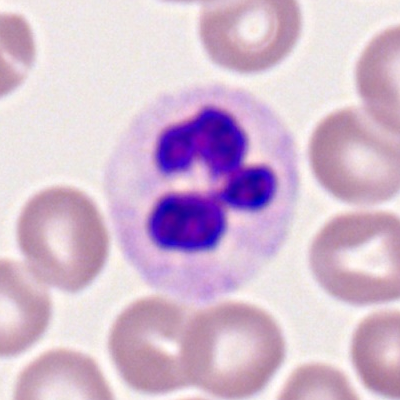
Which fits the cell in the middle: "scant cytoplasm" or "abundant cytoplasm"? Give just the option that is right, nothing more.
Abundant cytoplasm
